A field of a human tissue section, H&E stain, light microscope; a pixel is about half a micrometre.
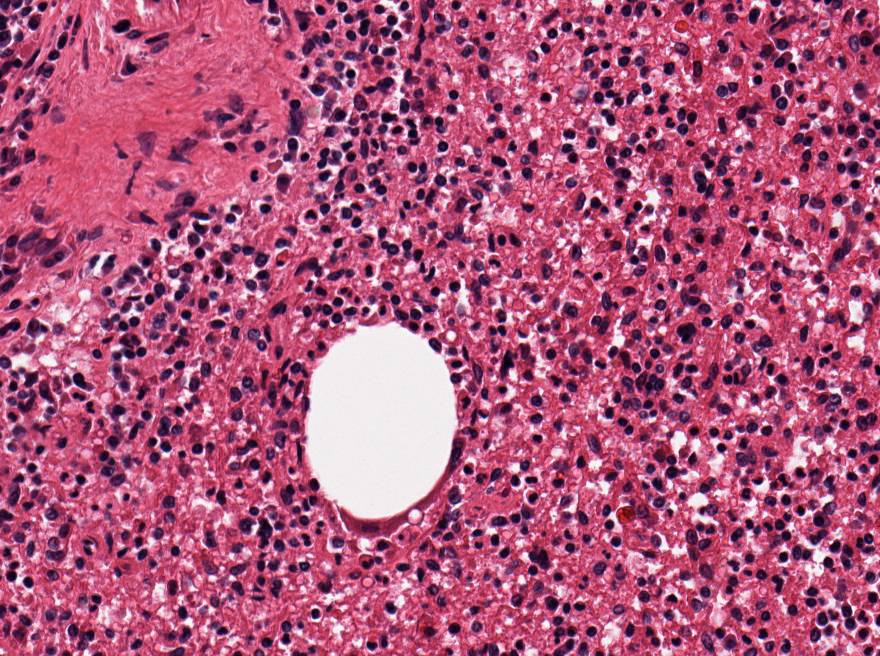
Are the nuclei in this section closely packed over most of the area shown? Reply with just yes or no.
Yes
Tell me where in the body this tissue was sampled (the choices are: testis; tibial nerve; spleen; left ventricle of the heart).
spleen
